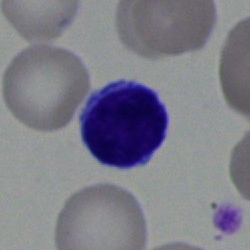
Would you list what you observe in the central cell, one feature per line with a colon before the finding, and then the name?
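Outline: roughly round, more or less
Nucleus: takes up nearly the whole cell
Cytoplasm: hardly any left to see
Chromatin: dense and dark purple
Nucleoli: none I can make out
Name: lymphocyte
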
